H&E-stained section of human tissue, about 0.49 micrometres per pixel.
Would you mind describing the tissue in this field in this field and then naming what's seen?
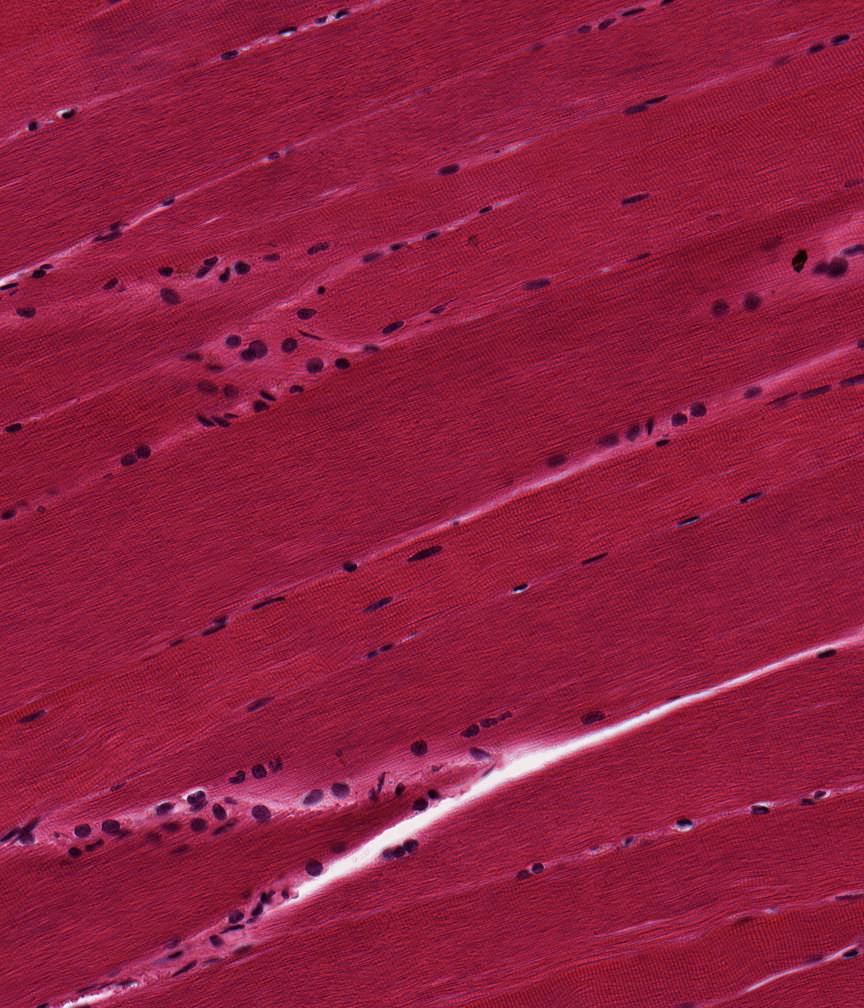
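Along their length, the fibres show fine transverse cross-striations. Their nuclei are dark purple, oval to elongated, long axis along the fibres, and lie at the fibre edges rather than centrally. The cytoplasm stains a deep, even red-pink. The tissue is skeletal muscle.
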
